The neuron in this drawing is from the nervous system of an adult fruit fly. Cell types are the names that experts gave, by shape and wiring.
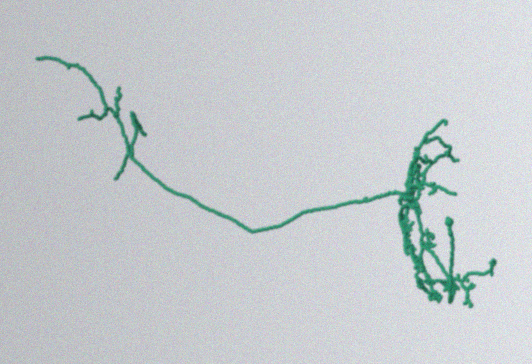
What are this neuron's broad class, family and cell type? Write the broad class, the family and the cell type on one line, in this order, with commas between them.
descending neuron, hemilineage MX12, DNge019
